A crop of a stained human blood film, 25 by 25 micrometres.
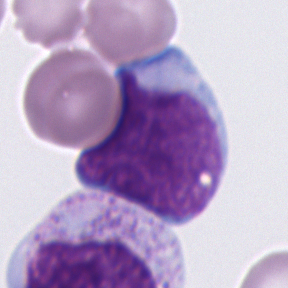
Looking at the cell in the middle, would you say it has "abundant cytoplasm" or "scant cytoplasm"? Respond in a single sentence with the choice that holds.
What surrounds the nucleus is a narrow rim of cytoplasm.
